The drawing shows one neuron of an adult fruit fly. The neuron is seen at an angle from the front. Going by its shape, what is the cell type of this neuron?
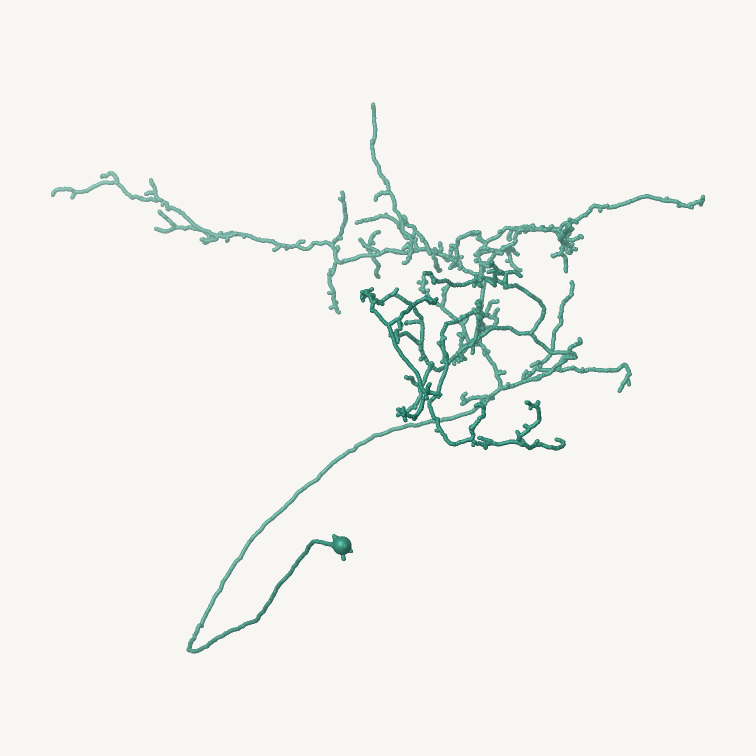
AMMC019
